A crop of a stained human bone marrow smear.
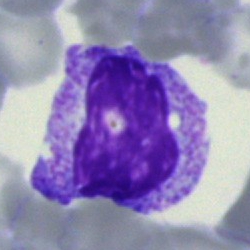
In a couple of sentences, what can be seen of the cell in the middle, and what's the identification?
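The border is irregular and slightly ragged around a roughly round outline. No distinct nucleoli are seen in the nucleus. Pale lilac cytoplasm forms a rim around it. A single small round clear spot lies in the cytoplasm to the right of the nucleus. This is a myelocyte.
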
